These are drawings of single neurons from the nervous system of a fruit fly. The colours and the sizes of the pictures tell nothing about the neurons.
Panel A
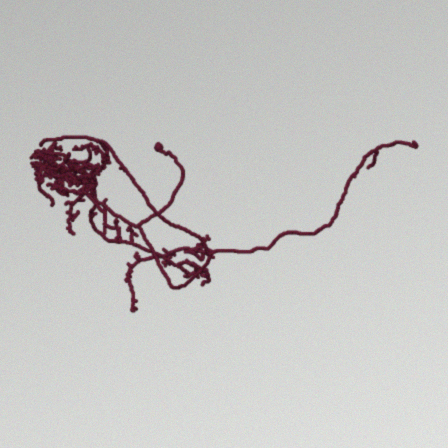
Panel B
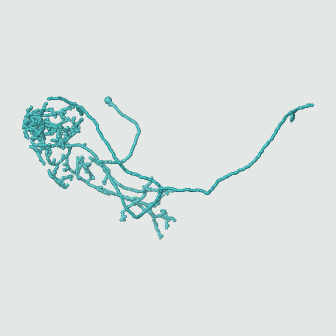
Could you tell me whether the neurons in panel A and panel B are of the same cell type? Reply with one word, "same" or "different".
different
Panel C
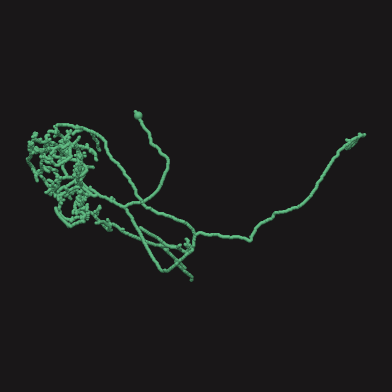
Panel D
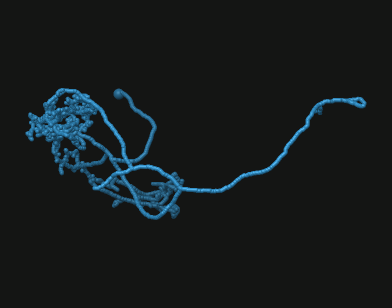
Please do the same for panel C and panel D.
different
